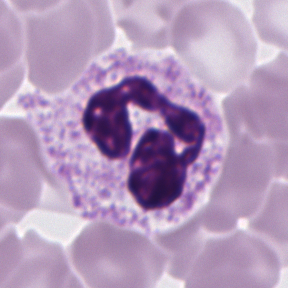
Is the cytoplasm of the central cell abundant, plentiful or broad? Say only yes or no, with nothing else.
Yes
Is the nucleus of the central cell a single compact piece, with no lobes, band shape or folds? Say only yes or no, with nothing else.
No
